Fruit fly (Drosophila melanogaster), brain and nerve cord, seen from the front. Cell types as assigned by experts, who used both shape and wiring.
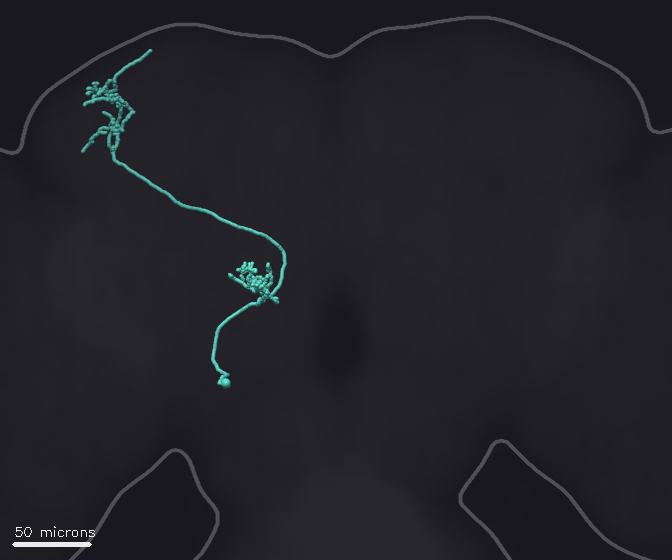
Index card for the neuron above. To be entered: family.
hemilineage ALv1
